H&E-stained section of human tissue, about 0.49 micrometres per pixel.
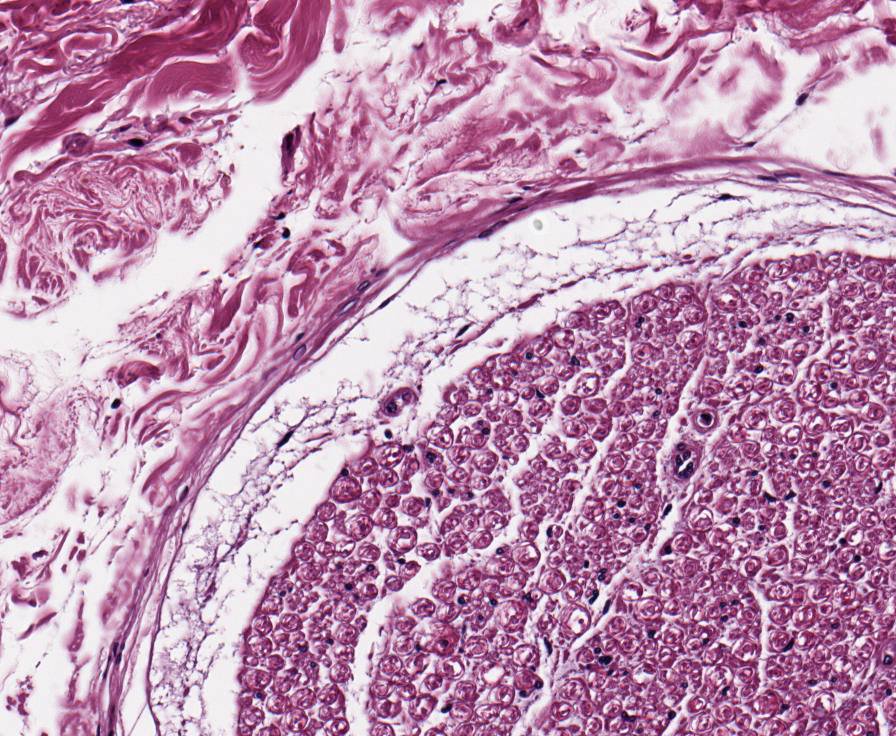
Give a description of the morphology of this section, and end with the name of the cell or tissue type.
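A large rounded bundle of cross-cut fibres takes up the lower right, with looser connective tissue in the upper left. Each fibre shows as a small round profile, a pale ring around a central core. Small dark nuclei are sparse among them. Inside the bundle, near the middle of the field, sits a small vessel cut across. It's tibial nerve.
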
